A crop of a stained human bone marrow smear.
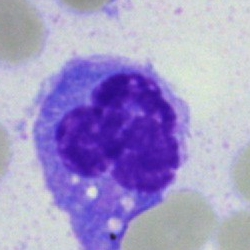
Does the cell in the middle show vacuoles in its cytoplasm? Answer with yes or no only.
Yes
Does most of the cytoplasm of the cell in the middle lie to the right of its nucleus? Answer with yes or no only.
No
